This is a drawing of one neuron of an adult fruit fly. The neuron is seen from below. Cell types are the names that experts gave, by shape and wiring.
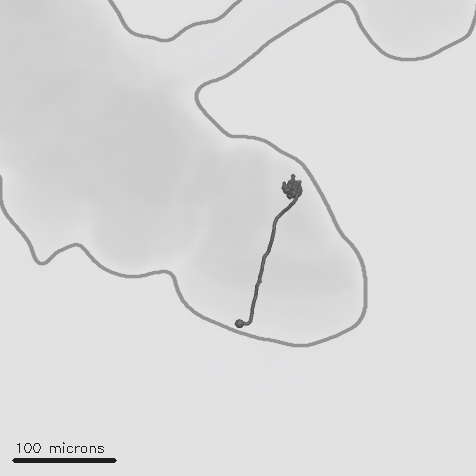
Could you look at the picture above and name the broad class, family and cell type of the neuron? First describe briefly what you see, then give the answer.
From top to bottom in the picture it spans about 150 microns. As drawn here it is taller than it is wide. It is an optic-lobe intrinsic neuron. The family is LPi. Its cell type is LPi34.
